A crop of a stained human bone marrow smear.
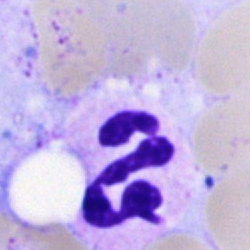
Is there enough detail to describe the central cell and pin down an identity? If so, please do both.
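Dense, dark purple chromatin runs throughout the nucleus. Beside it, at the left edge of the cell, lies a large, round, white clear area. The roughly round outline blends softly into the pale background. Segmented neutrophil.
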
